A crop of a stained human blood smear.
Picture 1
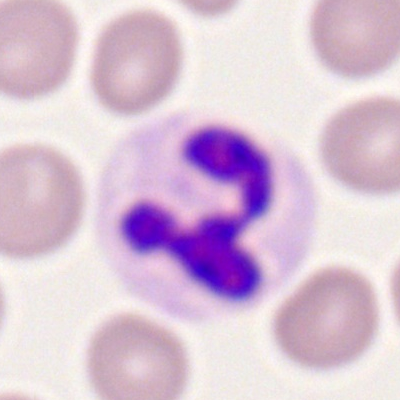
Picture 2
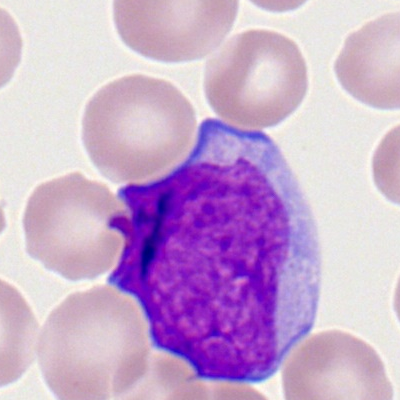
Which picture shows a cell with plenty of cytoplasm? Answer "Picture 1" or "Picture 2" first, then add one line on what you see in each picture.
Picture 1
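Picture 1: The cytoplasm is abundant and pale pink-lilac.
Picture 2: The nucleus fills most of the cell and sits toward the left side.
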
